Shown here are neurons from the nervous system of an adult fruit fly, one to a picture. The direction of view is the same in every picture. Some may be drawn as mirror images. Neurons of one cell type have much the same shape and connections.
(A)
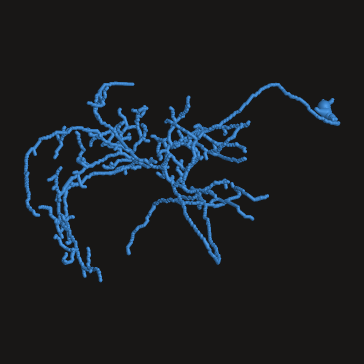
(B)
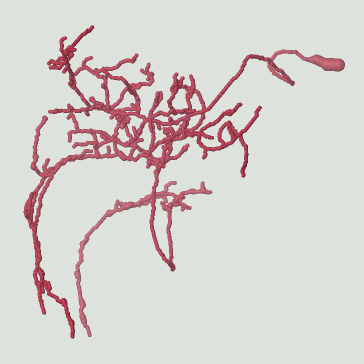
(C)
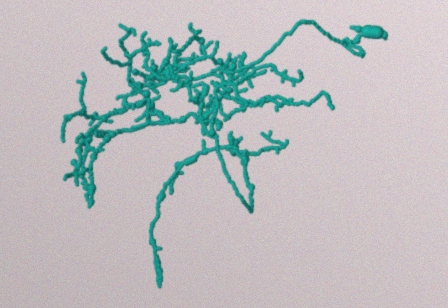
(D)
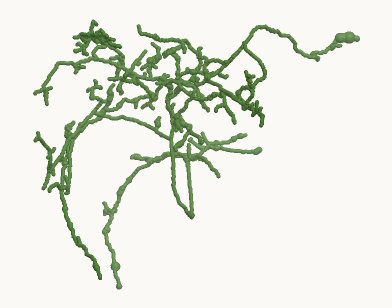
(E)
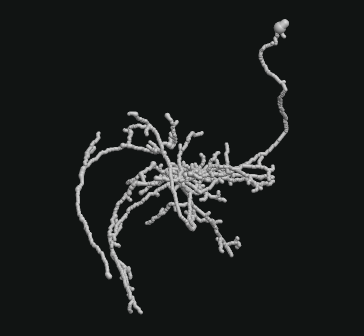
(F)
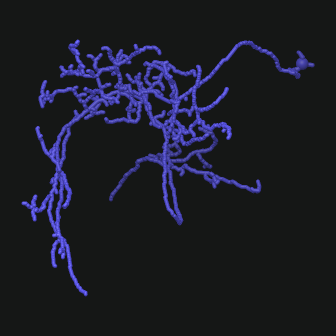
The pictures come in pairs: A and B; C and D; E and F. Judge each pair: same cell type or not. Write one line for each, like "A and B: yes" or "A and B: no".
A and B: yes
C and D: yes
E and F: no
